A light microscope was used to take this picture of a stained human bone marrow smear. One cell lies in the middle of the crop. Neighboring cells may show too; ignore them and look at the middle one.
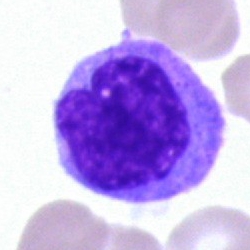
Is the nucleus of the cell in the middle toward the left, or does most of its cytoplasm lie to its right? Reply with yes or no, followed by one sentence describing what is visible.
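Yes. The nucleus sits toward the left, leaving a wider rim of cytoplasm on the right.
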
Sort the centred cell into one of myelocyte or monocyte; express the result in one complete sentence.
In short, the cell at the center is a monocyte.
